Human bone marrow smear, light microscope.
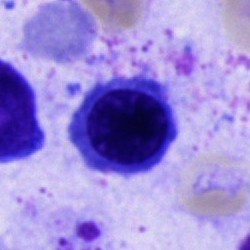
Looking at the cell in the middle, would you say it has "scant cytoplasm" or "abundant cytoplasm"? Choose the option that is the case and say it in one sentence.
Most of the cell is filled by the nucleus.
